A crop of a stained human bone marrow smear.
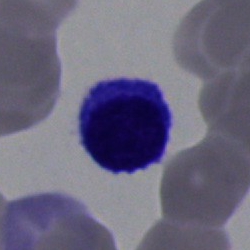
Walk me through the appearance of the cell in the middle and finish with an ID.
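The dark nucleus takes up nearly the whole cell, with at most a very thin rim of cytoplasm at the edge. Its chromatin is dense and very dark blue-purple, and the cell's edge is finely uneven, not smooth. That's a lymphocyte.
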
